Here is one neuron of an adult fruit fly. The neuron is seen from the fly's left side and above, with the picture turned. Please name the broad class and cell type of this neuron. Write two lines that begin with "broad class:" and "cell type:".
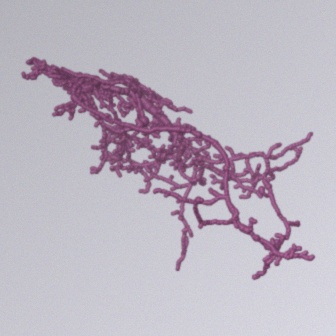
broad class: central-brain intrinsic neuron
cell type: PS278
